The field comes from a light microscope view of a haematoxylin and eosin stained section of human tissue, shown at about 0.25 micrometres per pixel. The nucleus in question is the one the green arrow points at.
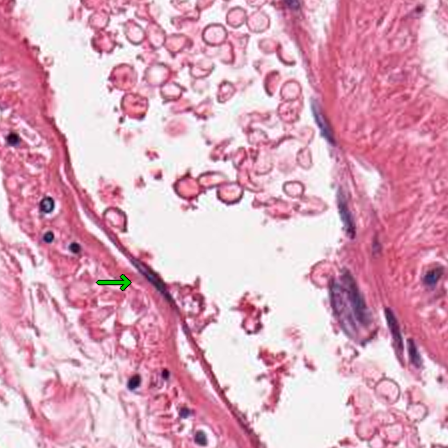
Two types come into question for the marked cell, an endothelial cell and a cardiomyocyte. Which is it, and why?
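Endothelial cell. The nucleus is a long, very thin, dark purple streak, flattened and running parallel to the surface it lies on. Compared with the round dark nuclei in the tissue to its left, this nucleus is much narrower and more drawn out. Almost no cytoplasm can be seen around the nucleus; the cell is only a thin line continuous with the lining of the lumen.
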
